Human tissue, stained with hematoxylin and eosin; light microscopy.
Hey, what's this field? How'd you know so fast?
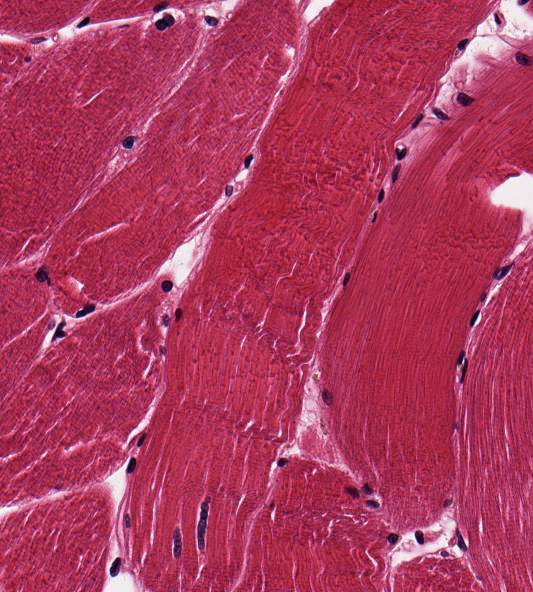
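Skeletal muscle is the tissue here. Check one: the lengthwise-cut fibres in the centre and right, running roughly bottom to top, show fine transverse cross-striations. Check two: small, dark, flattened nuclei lie at the fibre edges, just beneath the borders, not centrally.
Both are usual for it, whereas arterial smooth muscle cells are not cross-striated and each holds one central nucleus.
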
